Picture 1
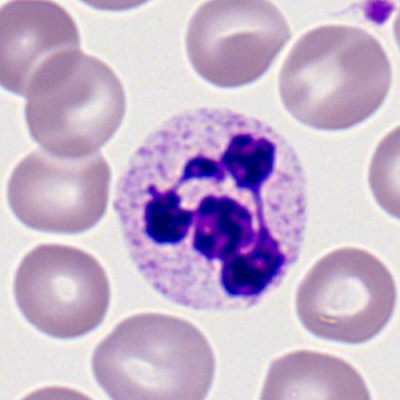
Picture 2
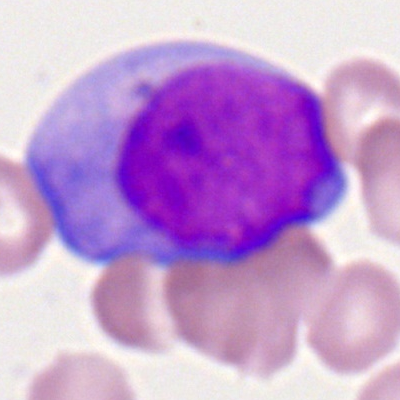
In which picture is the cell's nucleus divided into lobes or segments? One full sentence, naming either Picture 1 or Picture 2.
It is in Picture 1 that the cell's nucleus is lobed.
